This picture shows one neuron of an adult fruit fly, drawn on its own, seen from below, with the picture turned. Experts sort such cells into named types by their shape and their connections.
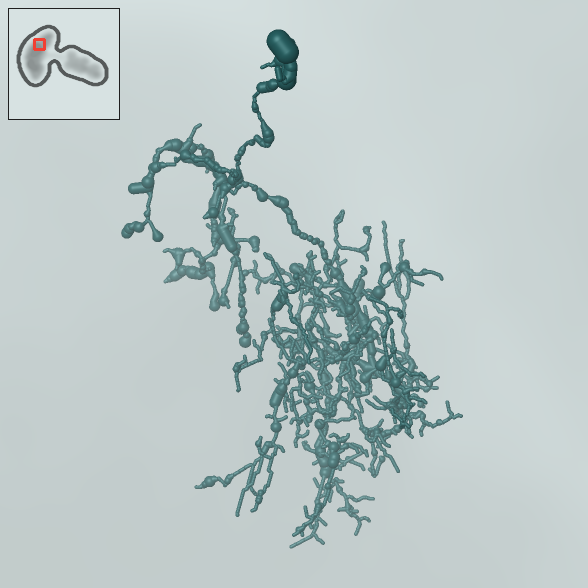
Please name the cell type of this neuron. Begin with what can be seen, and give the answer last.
It lies in the brain. The cell body can be seen at the top of the picture. The picture shows more than a hundred branch ends. This is a central-brain intrinsic neuron. Its cell type is CB0800.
